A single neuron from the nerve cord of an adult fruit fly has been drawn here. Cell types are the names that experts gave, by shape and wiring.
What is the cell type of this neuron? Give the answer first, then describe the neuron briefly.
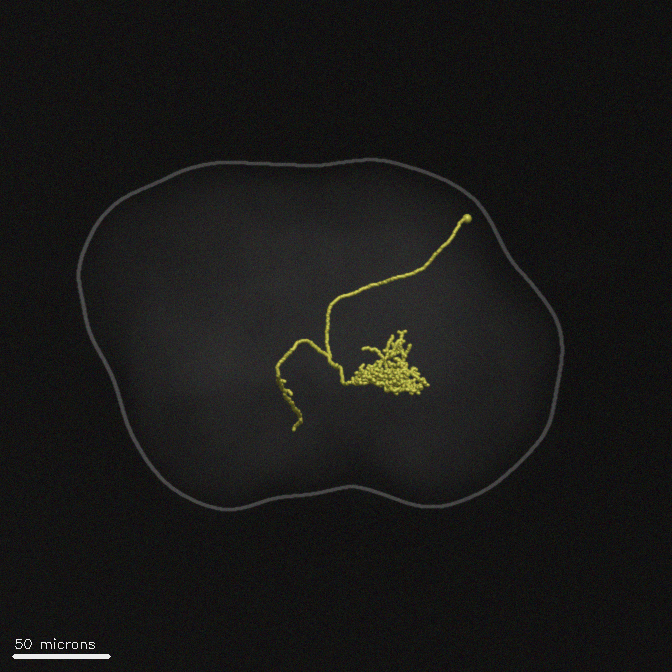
Its cell type is IN23B081. This is a nerve-cord intrinsic neuron. From top to bottom in the picture it spans about 110 microns. As drawn here it is about as wide as it is tall.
